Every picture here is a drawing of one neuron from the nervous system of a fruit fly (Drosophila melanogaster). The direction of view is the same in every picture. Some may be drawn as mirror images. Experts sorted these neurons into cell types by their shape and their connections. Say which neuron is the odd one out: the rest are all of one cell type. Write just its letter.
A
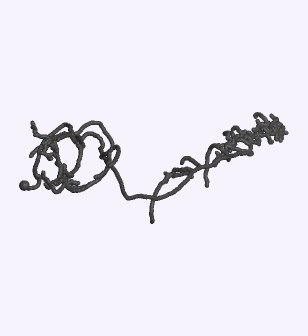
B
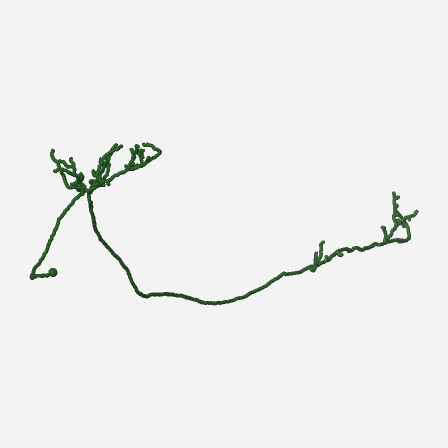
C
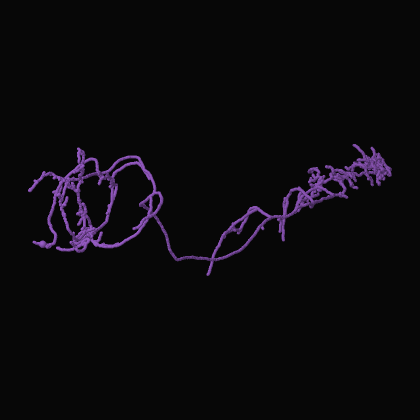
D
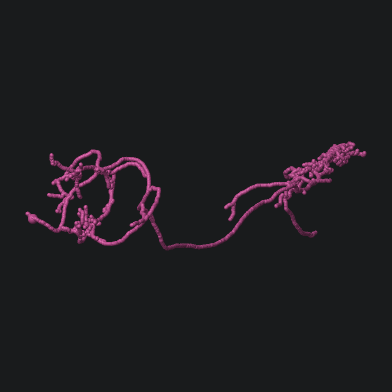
B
